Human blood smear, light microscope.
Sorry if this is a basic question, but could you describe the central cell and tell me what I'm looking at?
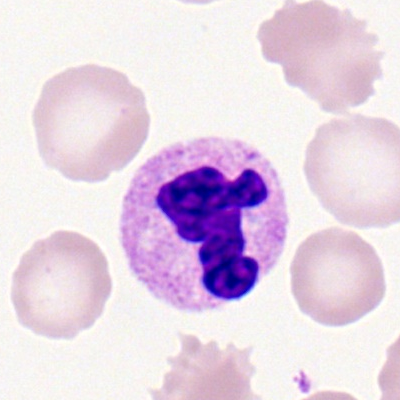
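I notice the nucleus is divided into separate lobes joined by narrower bands of chromatin. That chromatin looks dark purple and coarsely clumped. There is abundant pale pinkish-lilac cytoplasm, filled with fine, small pinkish-lilac granules. So this is a segmented neutrophil.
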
